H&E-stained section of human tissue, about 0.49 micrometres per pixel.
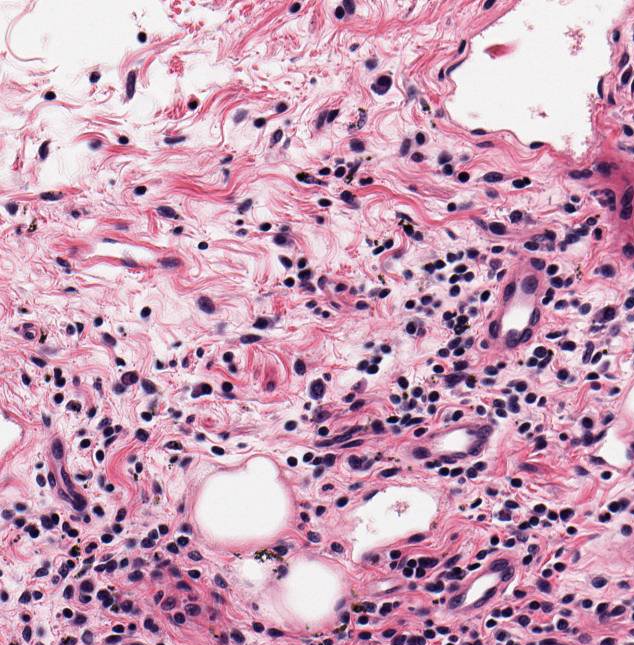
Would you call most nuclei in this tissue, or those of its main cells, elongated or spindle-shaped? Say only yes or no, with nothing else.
No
